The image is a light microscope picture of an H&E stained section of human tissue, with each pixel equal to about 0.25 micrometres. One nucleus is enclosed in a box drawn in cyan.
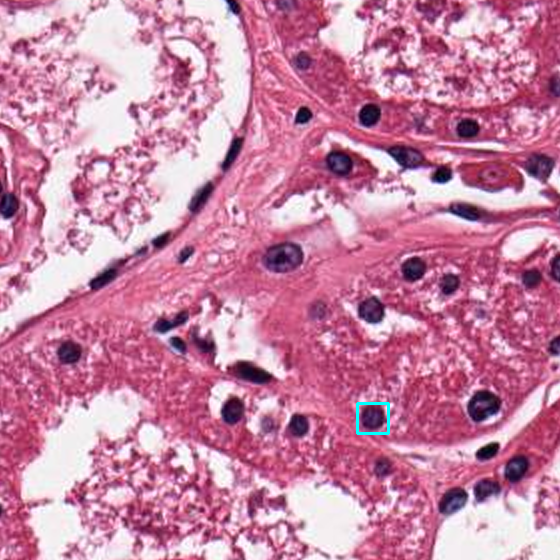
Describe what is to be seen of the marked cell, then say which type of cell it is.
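The nucleus is round and small, about the same size as the other nuclei in the same tubule wall. No clear boundary separates this cell's cytoplasm from that of its neighbours. This is a proximal tubule cell.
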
